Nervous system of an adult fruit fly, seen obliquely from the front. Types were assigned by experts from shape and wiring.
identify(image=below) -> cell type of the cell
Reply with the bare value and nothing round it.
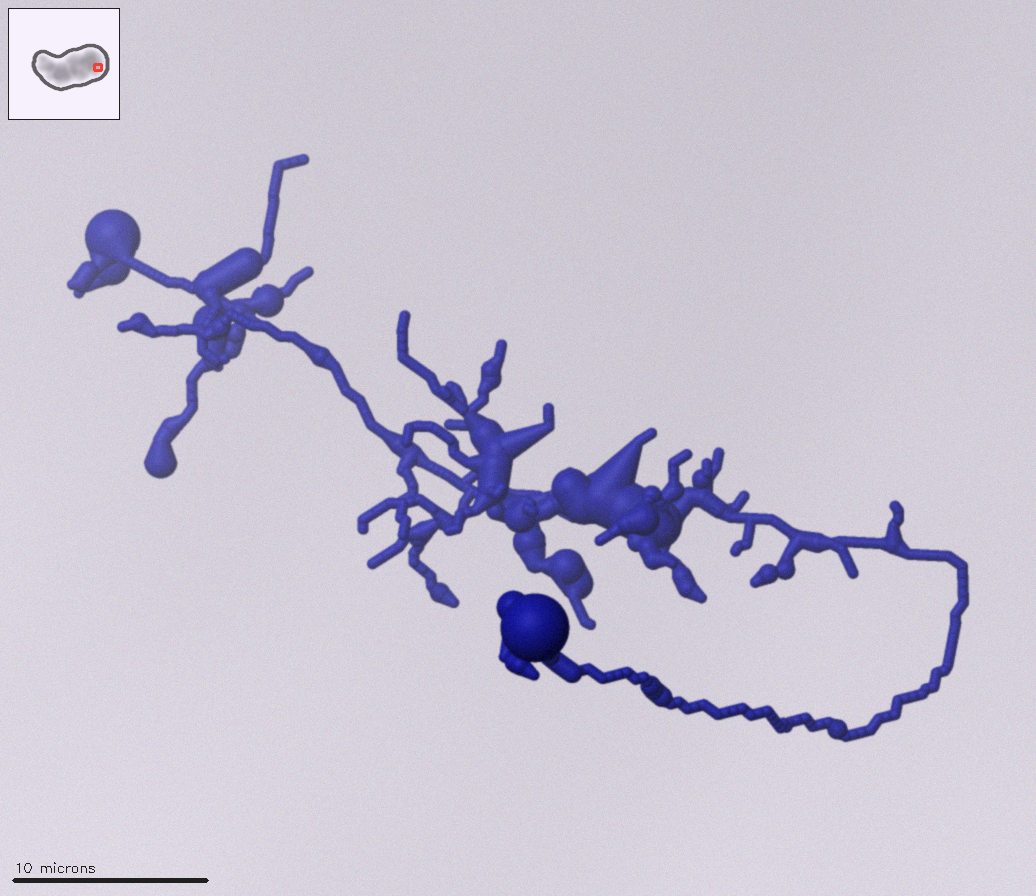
Mi4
